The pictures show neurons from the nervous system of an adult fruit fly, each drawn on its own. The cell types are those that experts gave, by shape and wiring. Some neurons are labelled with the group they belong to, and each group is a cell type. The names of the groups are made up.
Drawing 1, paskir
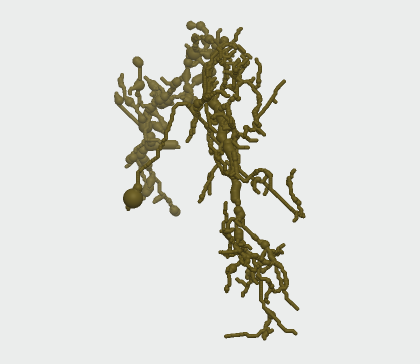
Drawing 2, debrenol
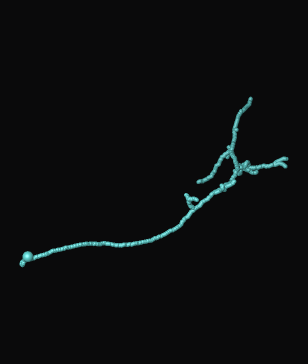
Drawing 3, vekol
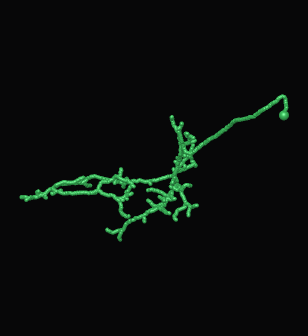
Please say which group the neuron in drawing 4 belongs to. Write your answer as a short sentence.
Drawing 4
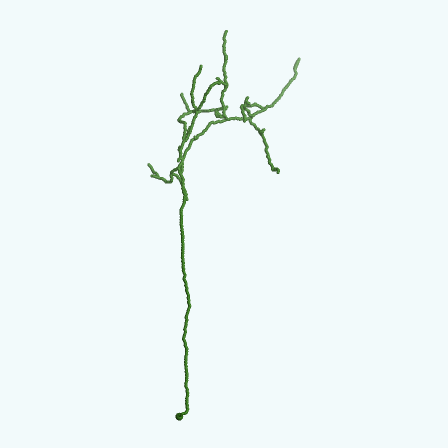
It belongs to debrenol.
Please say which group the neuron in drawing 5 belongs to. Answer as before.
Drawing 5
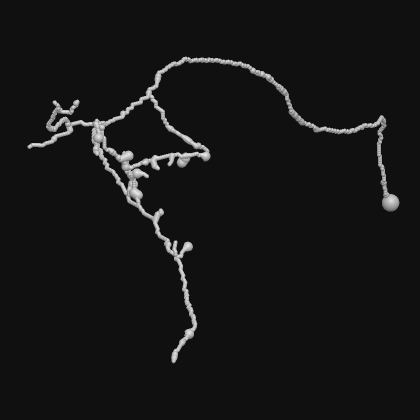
It belongs to debrenol.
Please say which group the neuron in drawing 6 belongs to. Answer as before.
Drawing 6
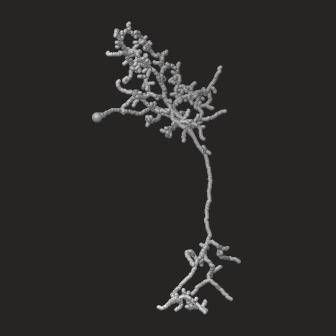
It belongs to paskir.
